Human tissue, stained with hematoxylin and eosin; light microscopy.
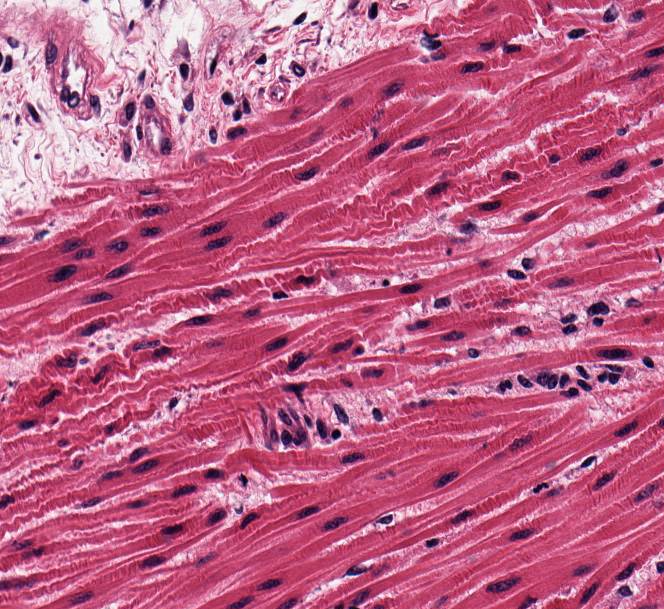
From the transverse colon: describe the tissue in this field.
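Notice the muscle fibres: bright pink, strongly eosinophilic cytoplasm. The top left corner holds pale, loose connective tissue with scattered nuclei. Just below centre, between fibres, sits a small cluster of crowded, darker nuclei. No fat cells lie among the fibres.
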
